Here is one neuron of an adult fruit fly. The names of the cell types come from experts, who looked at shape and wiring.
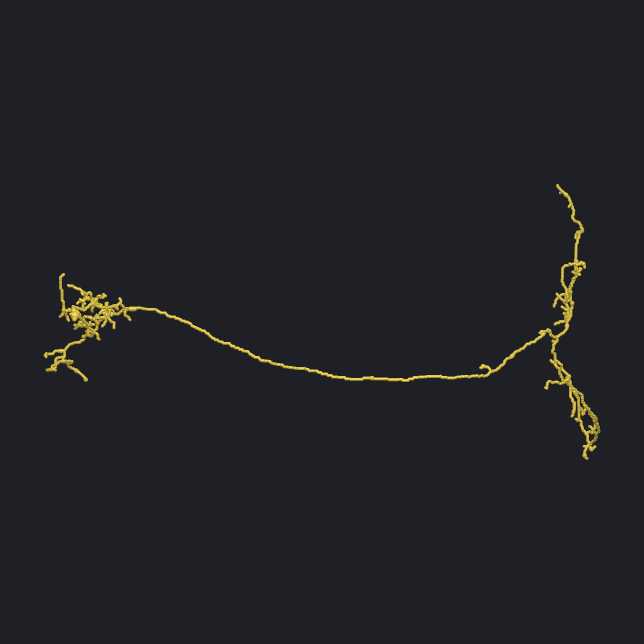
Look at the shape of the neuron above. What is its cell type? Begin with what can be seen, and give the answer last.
The cell body can be seen on the left of the picture. The picture shows dozens of branch ends. Its broad class is central-brain intrinsic neuron. The cell type is PRW028.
